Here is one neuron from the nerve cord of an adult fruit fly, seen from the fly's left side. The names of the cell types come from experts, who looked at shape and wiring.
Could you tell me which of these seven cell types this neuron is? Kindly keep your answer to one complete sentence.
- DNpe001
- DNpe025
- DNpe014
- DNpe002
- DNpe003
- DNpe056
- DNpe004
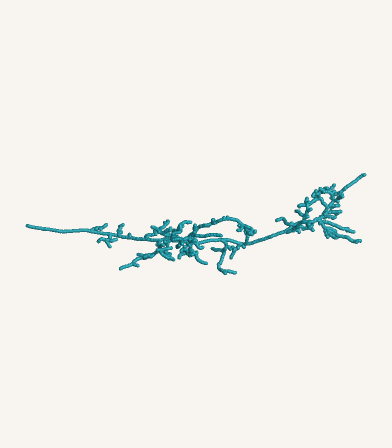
The cell type name for this neuron is DNpe056.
